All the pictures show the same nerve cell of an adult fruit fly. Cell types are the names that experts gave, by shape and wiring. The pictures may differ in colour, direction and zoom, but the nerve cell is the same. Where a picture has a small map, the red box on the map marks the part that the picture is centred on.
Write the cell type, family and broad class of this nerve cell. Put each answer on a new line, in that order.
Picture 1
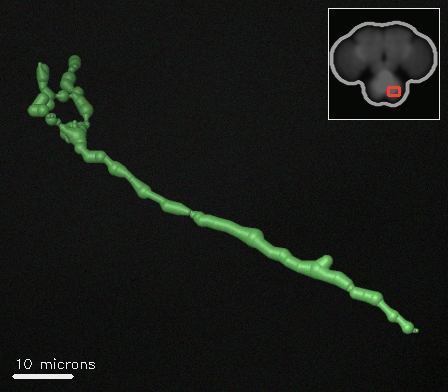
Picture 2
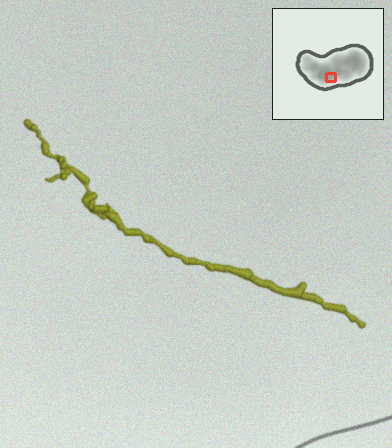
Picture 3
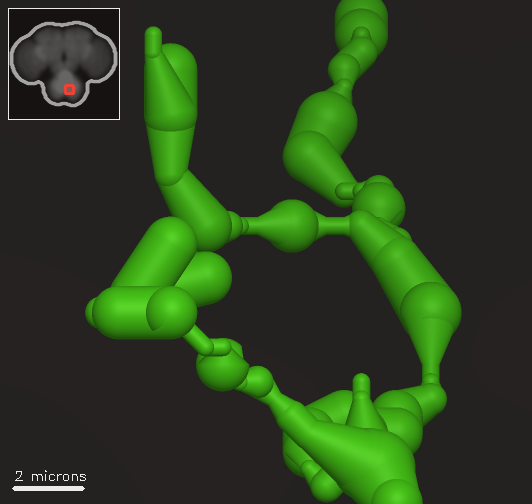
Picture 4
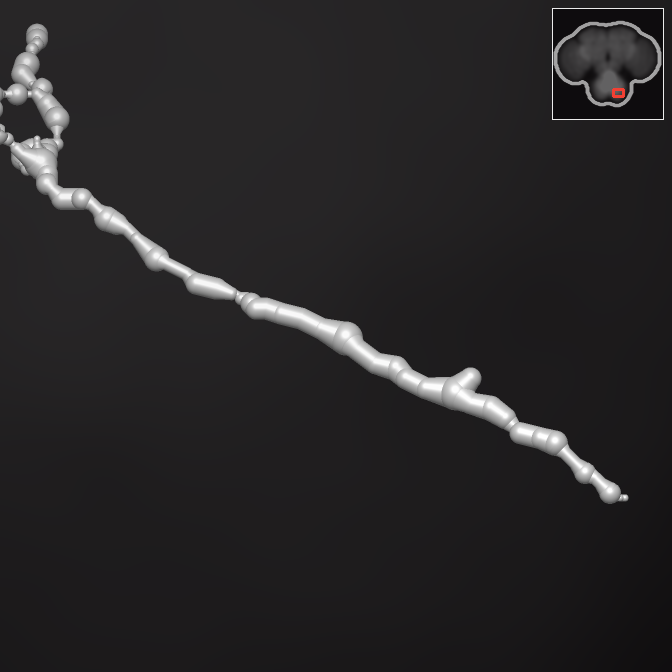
SNpp57
class mechanosensory proprioceptive
sensory neuron entering the nerve cord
